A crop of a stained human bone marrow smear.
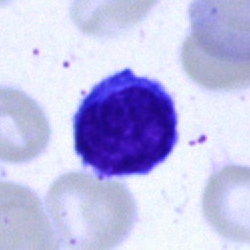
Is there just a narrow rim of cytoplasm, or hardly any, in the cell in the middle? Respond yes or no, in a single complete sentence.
Yes, the cell's cytoplasm is limited to a thin rim around the nucleus.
